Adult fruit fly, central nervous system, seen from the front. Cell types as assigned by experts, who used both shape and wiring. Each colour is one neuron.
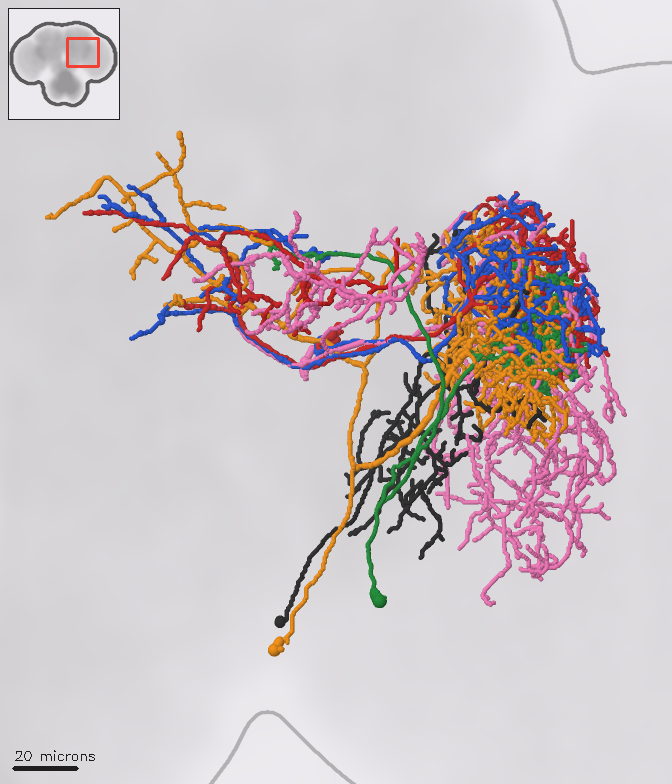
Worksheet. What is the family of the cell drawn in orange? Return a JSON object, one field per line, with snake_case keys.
{
 "family": "LT"
}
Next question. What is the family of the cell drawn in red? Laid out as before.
{
 "family": "hemilineage VPNp&v1_ventral"
}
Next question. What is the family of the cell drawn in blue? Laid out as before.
{
 "family": "hemilineage VPNp&v1_ventral"
}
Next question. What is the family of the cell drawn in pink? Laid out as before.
{
 "family": "hemilineage VPNp&v1_ventral"
}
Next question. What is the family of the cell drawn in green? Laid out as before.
{
 "family": "LC"
}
